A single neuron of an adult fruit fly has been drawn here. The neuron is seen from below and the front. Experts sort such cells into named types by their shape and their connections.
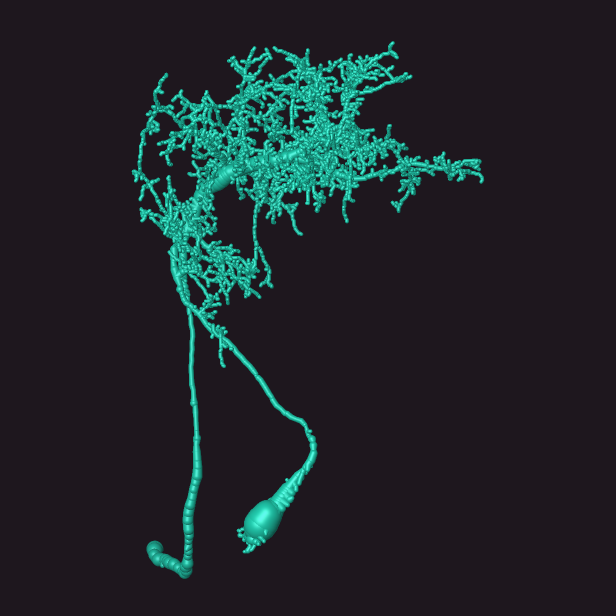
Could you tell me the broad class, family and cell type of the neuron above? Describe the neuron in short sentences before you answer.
The cell body is at the bottom of the picture. More than a hundred branch ends can be seen. Its broad class is motor neuron of the nerve cord. The family is hemilineage 06A. The cell type is ps1 MN.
